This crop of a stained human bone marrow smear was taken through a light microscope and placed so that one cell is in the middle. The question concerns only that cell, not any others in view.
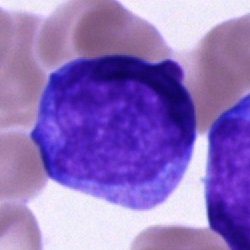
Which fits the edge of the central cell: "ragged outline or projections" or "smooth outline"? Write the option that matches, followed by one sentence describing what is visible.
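Ragged outline or projections. A small rounded bleb protrudes from the upper right edge of the cell.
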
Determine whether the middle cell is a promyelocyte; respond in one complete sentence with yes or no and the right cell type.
No, the cell in the middle of the crop counts as a blast and not as a promyelocyte.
